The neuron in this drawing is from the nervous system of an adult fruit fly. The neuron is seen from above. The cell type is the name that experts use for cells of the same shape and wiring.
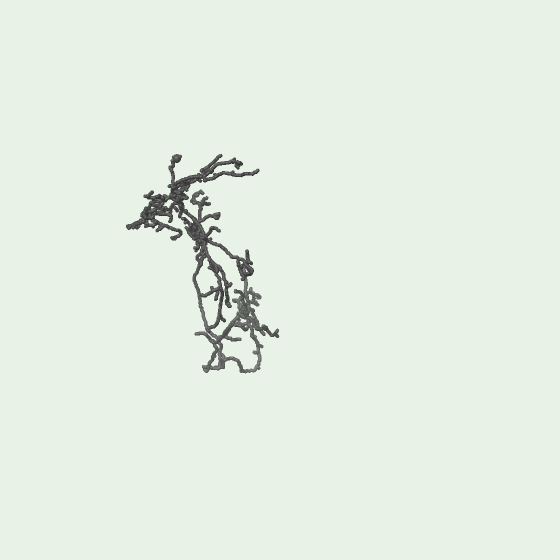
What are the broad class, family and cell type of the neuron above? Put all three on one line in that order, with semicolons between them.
central-brain intrinsic neuron; hemilineage CREa2_ventral; SIP024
